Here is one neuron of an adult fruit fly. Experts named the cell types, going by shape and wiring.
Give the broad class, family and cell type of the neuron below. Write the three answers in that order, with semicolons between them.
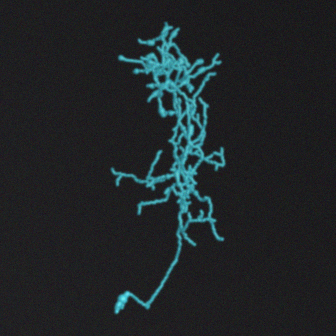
central-brain intrinsic neuron; hemilineage SLPav3; SLP186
